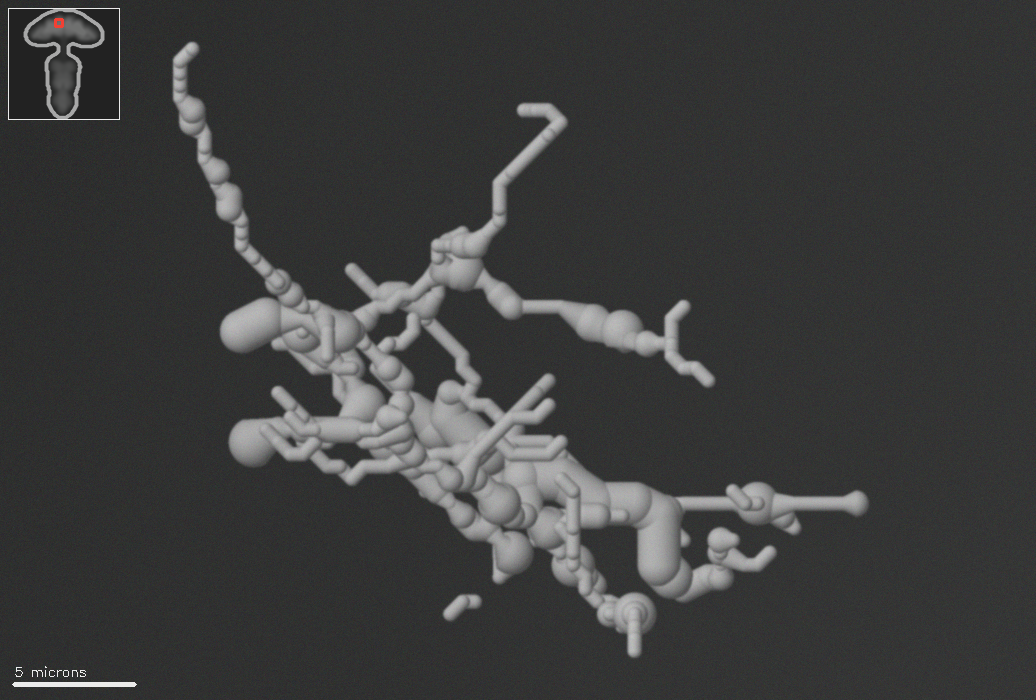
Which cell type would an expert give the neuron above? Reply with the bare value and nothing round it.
GNG195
